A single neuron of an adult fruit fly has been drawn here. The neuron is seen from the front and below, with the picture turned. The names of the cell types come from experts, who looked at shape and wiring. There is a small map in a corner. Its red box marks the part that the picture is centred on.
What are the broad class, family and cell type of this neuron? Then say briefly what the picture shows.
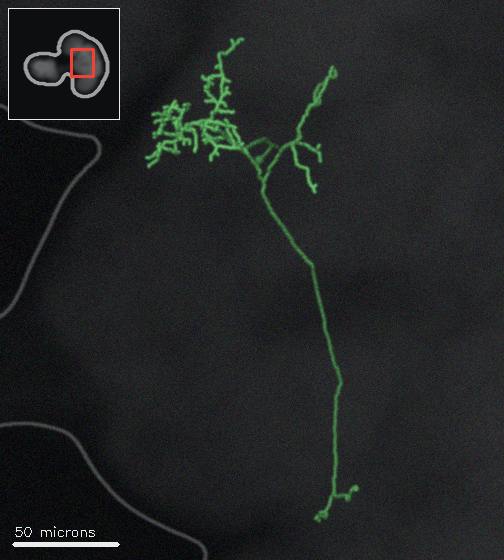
Its broad class is central-brain intrinsic neuron. The family is hemilineage DM4_ventral. It is of cell type CB1464. Its cell body lies at the top of the picture. From top to bottom in the picture it spans about 250 microns.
